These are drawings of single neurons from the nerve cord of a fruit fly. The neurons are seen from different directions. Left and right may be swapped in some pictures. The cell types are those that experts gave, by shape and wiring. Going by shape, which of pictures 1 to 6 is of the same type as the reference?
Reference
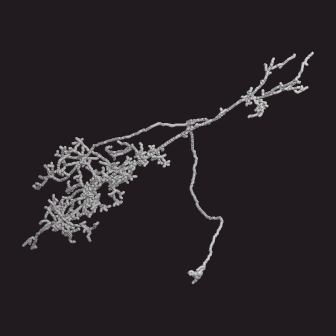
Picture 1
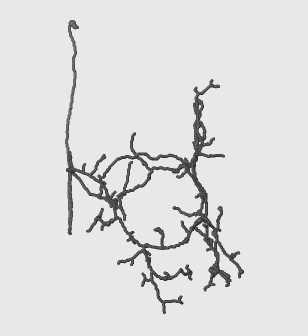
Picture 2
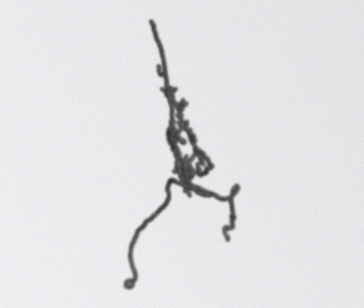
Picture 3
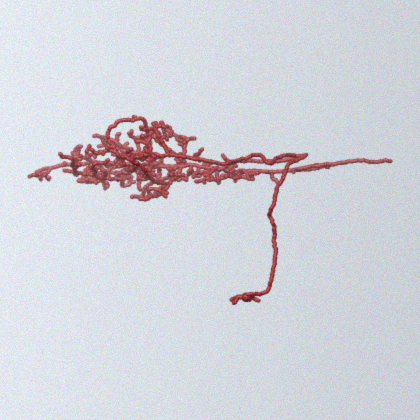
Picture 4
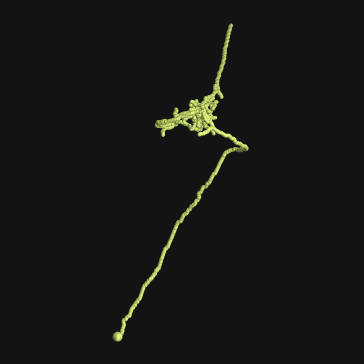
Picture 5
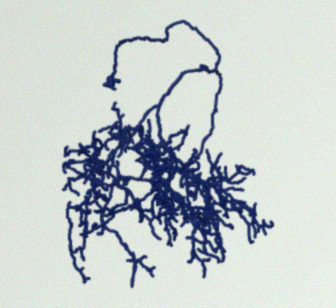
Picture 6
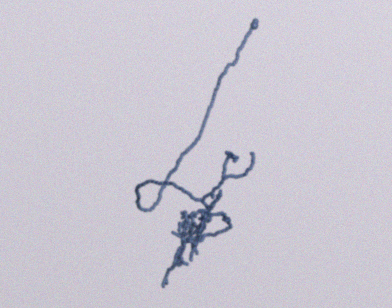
Picture 3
